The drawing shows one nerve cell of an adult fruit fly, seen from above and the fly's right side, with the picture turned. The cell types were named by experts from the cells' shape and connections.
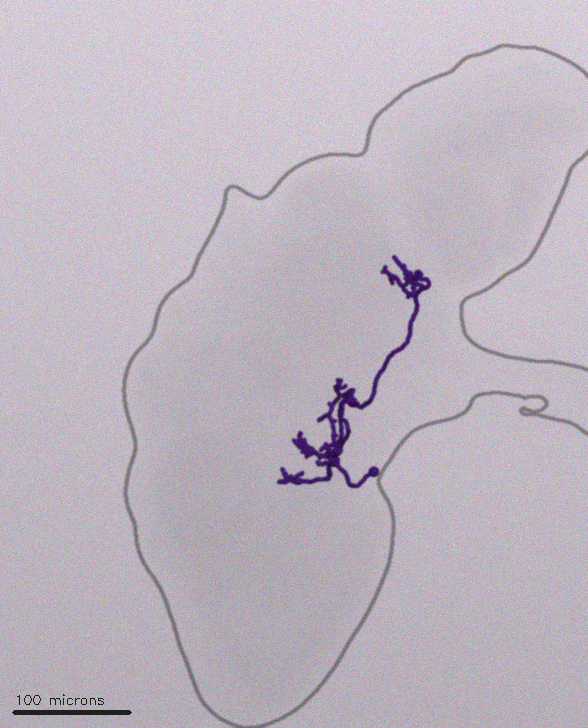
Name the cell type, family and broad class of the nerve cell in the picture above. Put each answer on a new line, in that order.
CB0320
hemilineage DM6_ventral
central-brain intrinsic neuron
